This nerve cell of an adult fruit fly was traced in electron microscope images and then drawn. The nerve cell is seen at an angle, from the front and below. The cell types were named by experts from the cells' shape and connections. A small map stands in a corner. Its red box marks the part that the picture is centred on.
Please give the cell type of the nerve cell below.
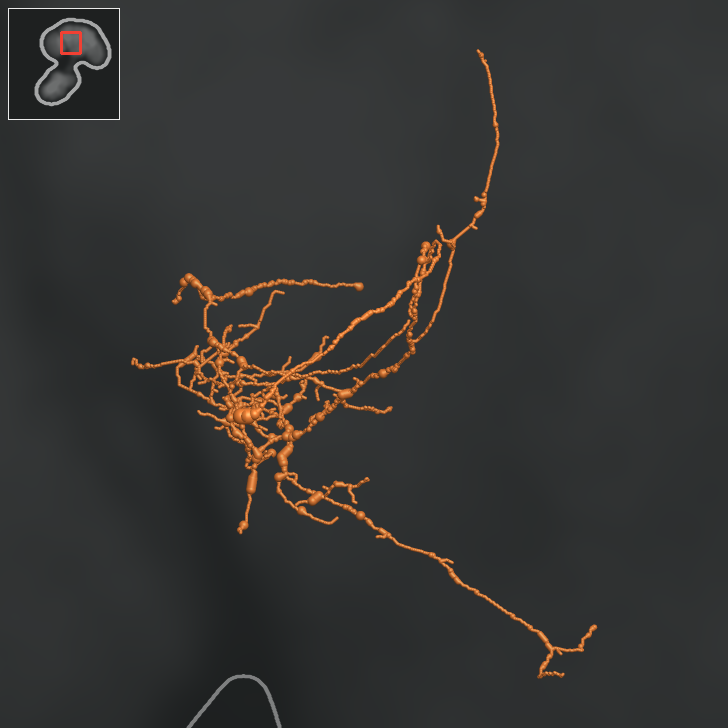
WED042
